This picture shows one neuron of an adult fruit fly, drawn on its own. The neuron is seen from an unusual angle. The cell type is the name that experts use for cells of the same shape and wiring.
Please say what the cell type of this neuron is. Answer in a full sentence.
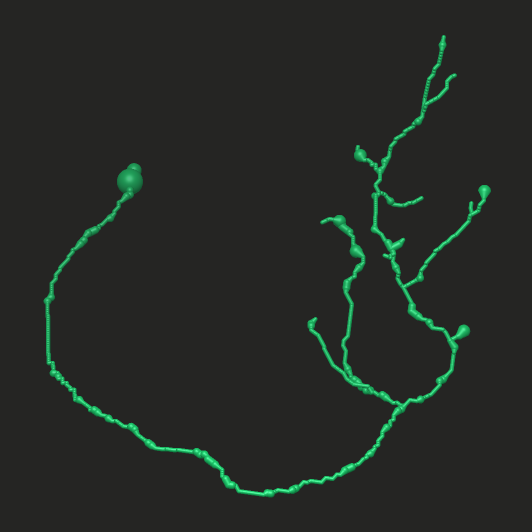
The cell type is CB1548.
